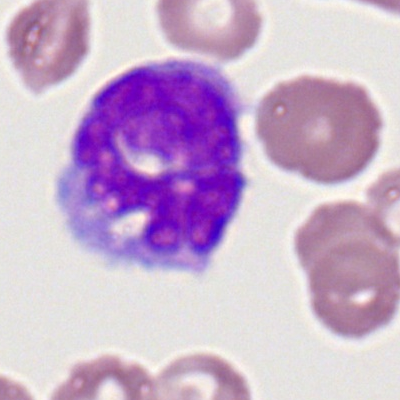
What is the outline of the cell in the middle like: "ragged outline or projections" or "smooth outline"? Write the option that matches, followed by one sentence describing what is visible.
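Ragged outline or projections. The cell is roughly round, with a ragged, frayed edge at the lower left.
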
